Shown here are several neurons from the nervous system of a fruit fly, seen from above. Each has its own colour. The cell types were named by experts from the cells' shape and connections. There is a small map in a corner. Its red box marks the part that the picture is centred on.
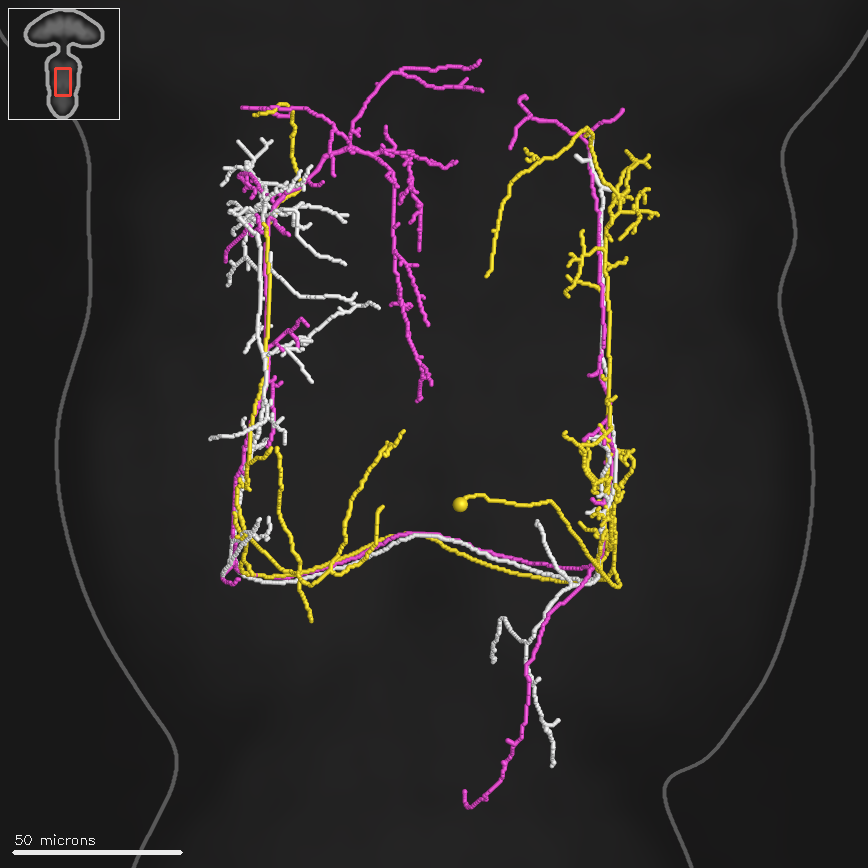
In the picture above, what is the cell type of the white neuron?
IN19B071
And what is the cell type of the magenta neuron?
IN19B085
